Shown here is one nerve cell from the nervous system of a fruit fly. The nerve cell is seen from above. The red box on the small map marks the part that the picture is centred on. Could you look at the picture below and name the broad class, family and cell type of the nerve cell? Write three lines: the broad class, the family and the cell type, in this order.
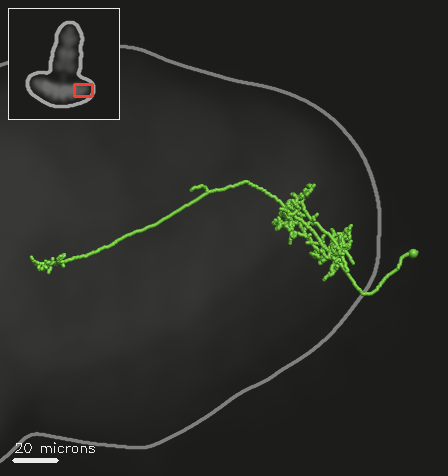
optic-lobe intrinsic neuron
TmY
TmY10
